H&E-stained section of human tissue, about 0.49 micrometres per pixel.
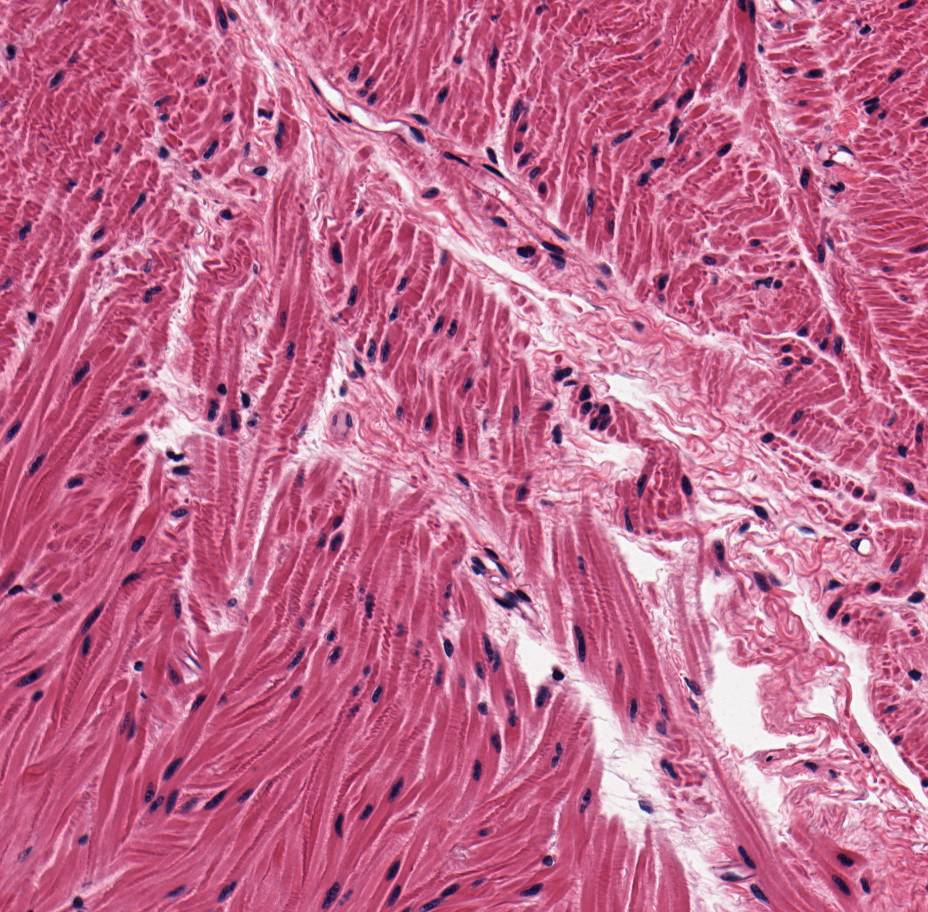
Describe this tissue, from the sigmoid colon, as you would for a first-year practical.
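Muscle fibres fill the field, with a band of loose connective tissue crossing it diagonally from upper left to lower right. Their direction differs from one part to another. Within the band lie pale pink, wavy collagen fibres. No fat cells are present.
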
